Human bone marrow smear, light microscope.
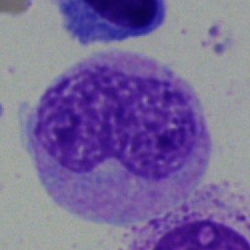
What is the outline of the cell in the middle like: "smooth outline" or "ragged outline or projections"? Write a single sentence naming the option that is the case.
The cell is bounded by a smooth edge without blebs or tags.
